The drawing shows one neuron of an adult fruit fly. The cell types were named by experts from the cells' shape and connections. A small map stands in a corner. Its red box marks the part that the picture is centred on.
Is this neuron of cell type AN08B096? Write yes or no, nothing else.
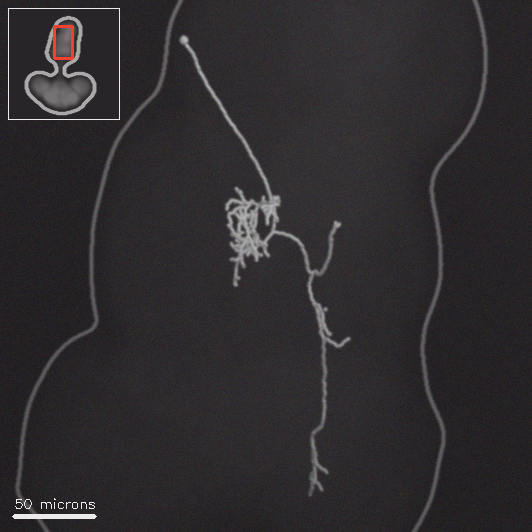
no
